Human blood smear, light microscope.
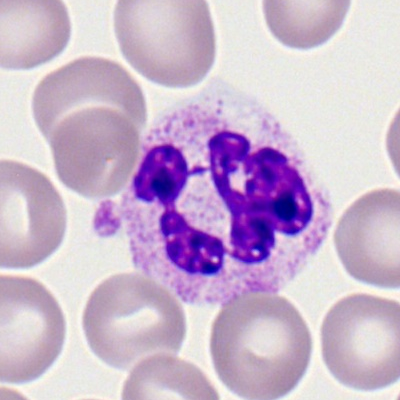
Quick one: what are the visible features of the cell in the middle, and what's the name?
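Point by point, the nucleus is divided into more than two separate lobes, some linked by a thin thread of nuclear material. Its chromatin is dark purple and coarsely clumped, and no nucleoli are visible. This is a segmented neutrophil.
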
